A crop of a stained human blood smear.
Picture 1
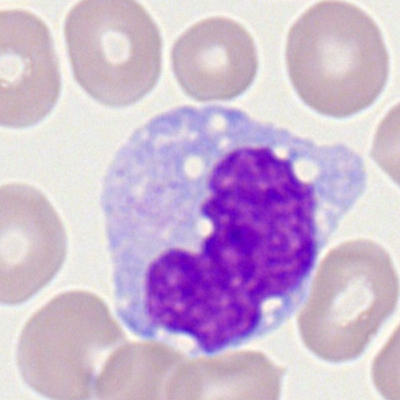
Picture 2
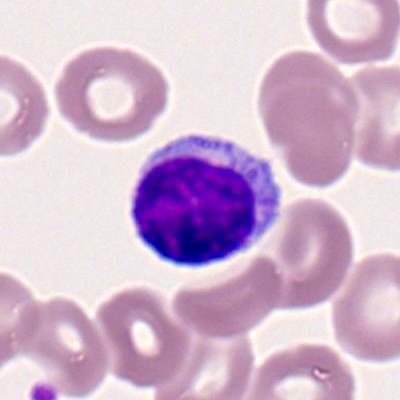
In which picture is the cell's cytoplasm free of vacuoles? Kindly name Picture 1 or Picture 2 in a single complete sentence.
The cell in Picture 2 has a cytoplasm without any vacuoles.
